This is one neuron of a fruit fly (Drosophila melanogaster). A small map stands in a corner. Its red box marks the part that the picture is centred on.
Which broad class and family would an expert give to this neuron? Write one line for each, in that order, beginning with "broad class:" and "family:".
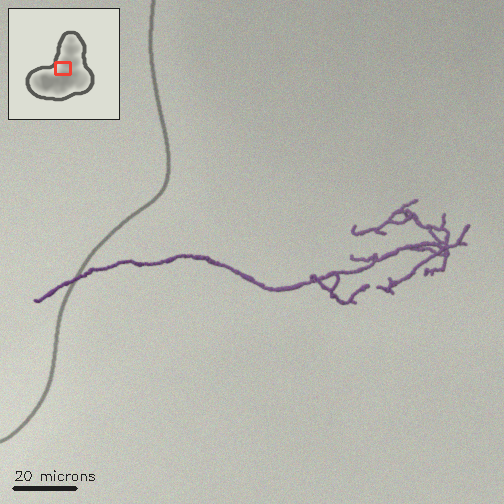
broad class: sensory neuron entering the nerve cord
family: class mechanosensory tactile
